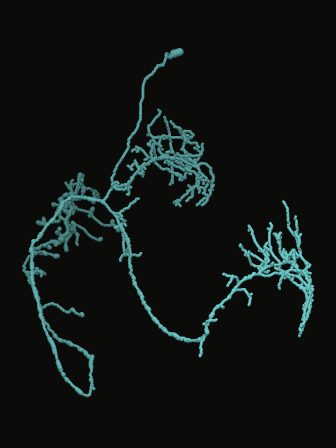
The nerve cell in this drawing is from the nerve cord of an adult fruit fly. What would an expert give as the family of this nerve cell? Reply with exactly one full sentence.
By family, this nerve cell is grouped as hemilineage 14B.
